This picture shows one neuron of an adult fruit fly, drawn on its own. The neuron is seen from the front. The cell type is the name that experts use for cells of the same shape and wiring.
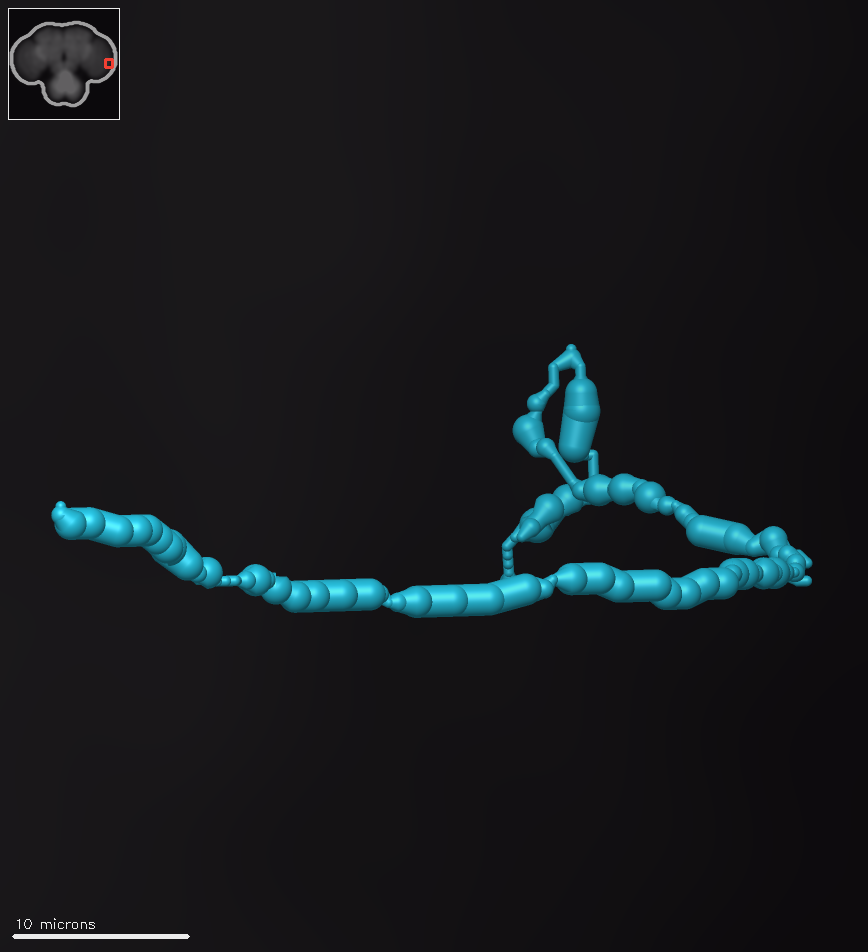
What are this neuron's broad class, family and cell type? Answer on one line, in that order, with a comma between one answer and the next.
optic-lobe intrinsic neuron, L, L3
